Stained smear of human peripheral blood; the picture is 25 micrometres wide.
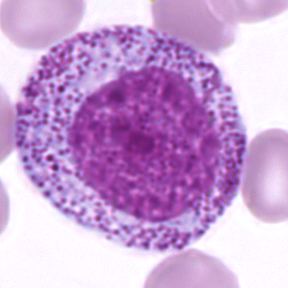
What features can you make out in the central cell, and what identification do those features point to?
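First, the outline is round and smooth, without surface projections. Second, the nucleus lies off-centre toward the right. Third, its chromatin is patchy, darker clumps set in a lighter purple background. Fourth, many small purple granules pack the cytoplasm. Last, the name: myelocyte.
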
